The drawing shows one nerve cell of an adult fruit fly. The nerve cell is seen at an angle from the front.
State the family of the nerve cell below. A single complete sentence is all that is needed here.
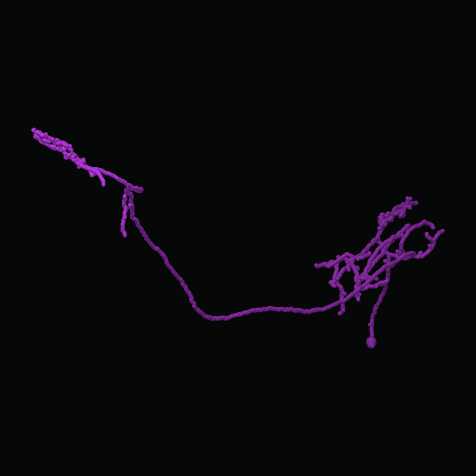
This nerve cell is given the family hemilineage 06B.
